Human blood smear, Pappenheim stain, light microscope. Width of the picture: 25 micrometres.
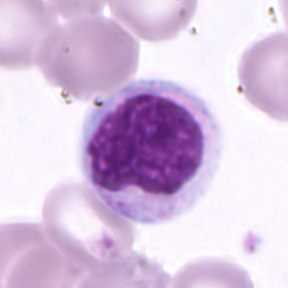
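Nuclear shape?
Round, shallow indentation on lower edge; about 10 micrometres across.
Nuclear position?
Off-centre, toward upper left.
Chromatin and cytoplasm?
Chromatin dark purple, coarsely clumped; fine pinkish-purple granules scattered through cytoplasm.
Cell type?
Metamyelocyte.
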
